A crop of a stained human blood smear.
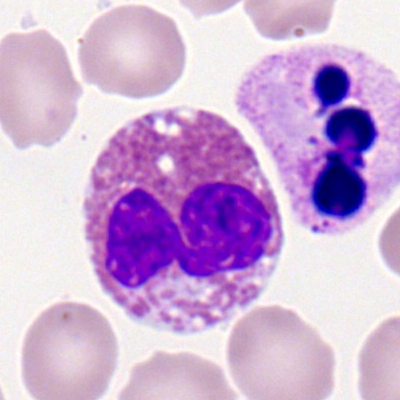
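Eosinophil, stained human blood smear. Outline round to slightly oval, smooth. Two nuclear lobes lie side by side; no nucleoli visible. Small clear white spots scattered through the cytoplasm.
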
